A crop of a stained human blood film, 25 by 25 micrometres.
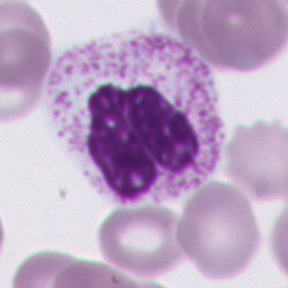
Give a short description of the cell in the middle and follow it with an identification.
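Its outline is round. A cleft divides the nucleus into two lobes lying side by side. The cytoplasm is plentiful and pale, almost colourless between the granules, and is scattered with many coarse purple granules. This is a segmented neutrophil.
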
